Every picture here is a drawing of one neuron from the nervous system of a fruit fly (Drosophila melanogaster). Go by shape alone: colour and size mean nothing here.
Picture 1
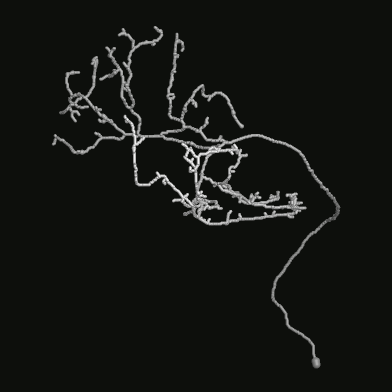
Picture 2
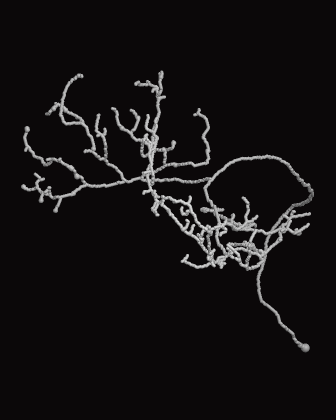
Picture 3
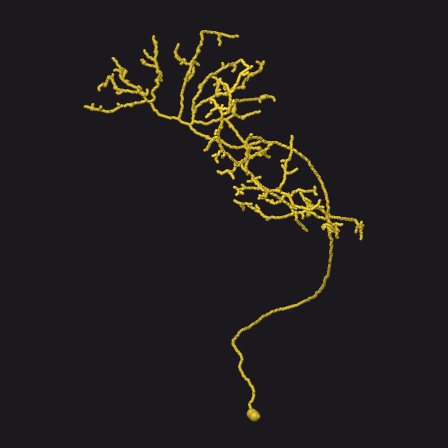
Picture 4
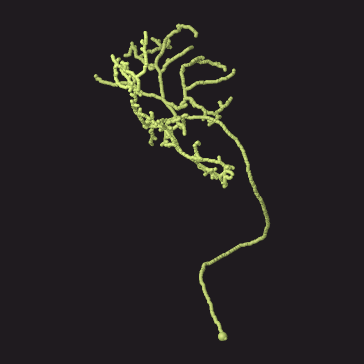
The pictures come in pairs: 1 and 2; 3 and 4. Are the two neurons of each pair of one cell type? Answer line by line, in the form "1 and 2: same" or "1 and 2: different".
1 and 2: same
3 and 4: same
